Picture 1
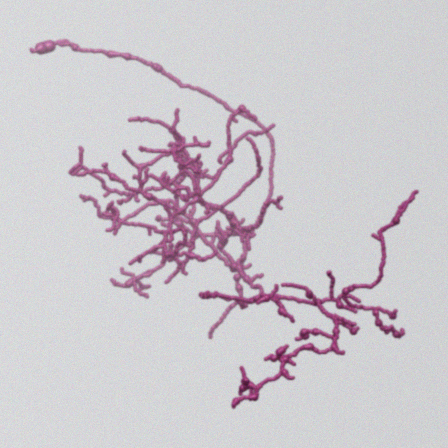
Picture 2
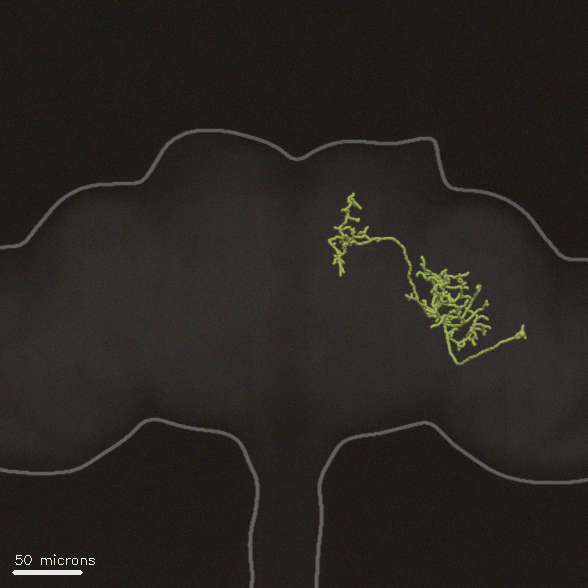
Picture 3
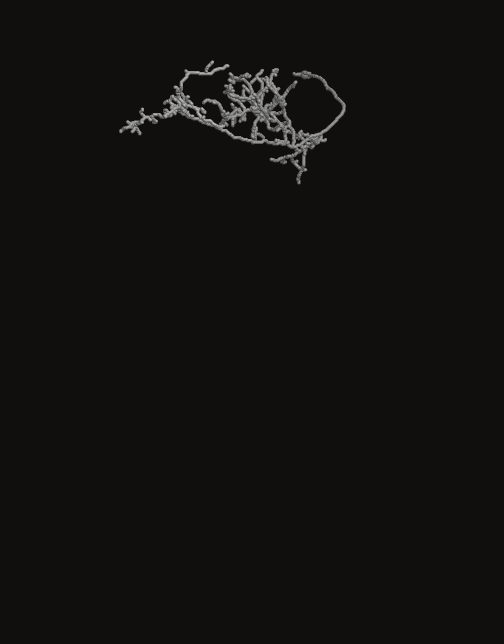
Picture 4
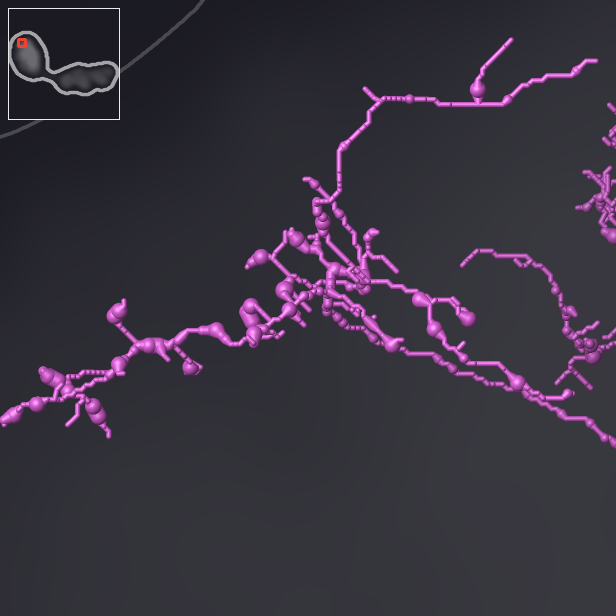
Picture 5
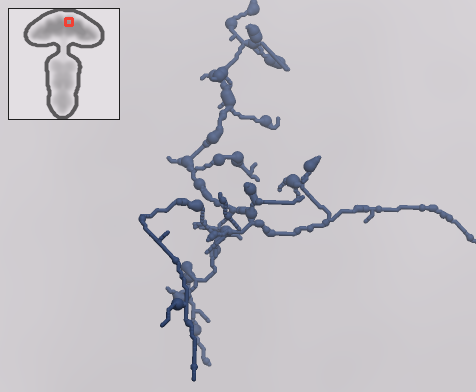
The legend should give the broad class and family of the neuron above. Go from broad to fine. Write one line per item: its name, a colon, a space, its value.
broad class: central-brain intrinsic neuron
family: hemilineage VLPd&p1_posterior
